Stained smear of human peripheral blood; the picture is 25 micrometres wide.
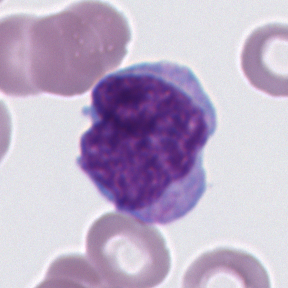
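Atypical promyelocyte, about 14 by 12 micrometres, with an irregular rather than smoothly round outline. The nucleus fills about 70% of the cell's area; its dark purple chromatin is clumped into coarse patches with paler gaps between. Cytoplasm is wider on the right and lower right, while on the left the nucleus nearly reaches the edge. No distinct coarse granules are seen.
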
